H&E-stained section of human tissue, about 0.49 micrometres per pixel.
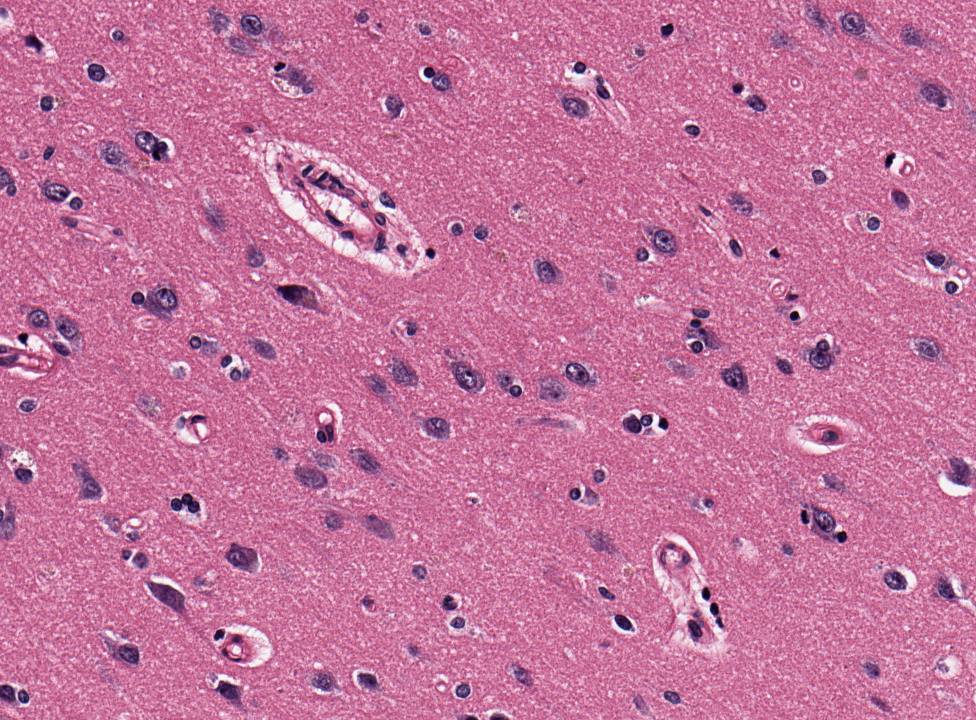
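Cerebral cortex. Many nuclei are small, round and darkly stained, several within a clear unstained halo. Larger, oval, paler nuclei are scattered among them, some with a small dark nucleolus. Smaller thin-walled vessels, with a few elongated nuclei in their walls, lie in the lower centre and right. The pink matrix is finely granular and speckled with tiny clear vacuoles, with no collagen bundles or fat cells.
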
